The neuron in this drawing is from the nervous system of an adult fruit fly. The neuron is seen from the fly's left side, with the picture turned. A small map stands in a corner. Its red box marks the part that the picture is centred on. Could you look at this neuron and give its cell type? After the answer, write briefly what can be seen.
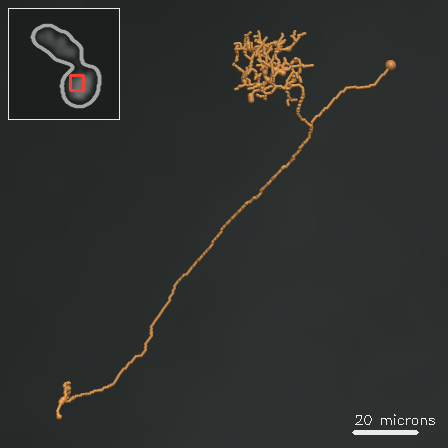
Its cell type is LoVP13. This is a visual projection neuron. The cell body can be seen at the upper right of the picture. By the scale bar it is about 120 microns tall in this view.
